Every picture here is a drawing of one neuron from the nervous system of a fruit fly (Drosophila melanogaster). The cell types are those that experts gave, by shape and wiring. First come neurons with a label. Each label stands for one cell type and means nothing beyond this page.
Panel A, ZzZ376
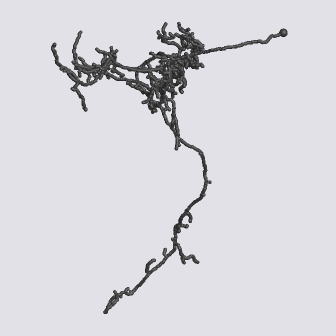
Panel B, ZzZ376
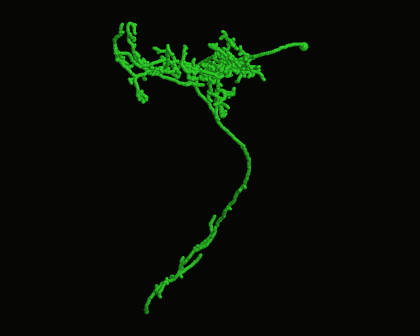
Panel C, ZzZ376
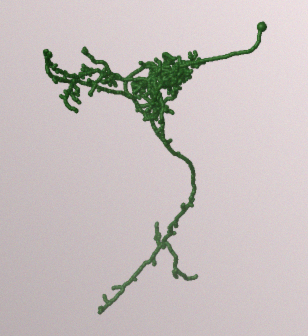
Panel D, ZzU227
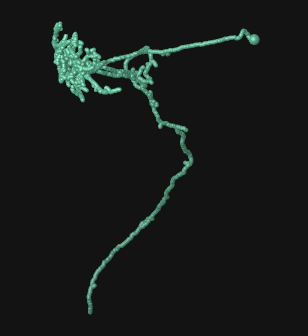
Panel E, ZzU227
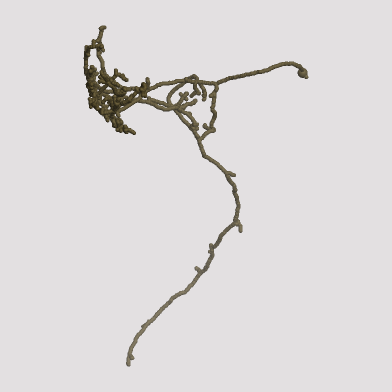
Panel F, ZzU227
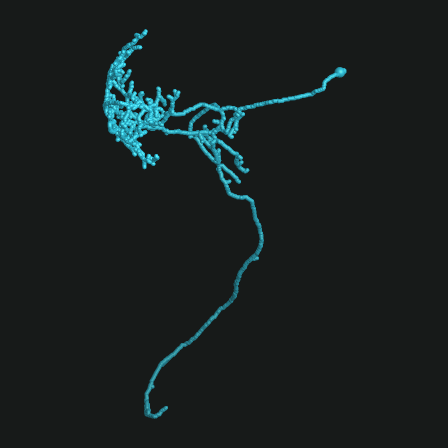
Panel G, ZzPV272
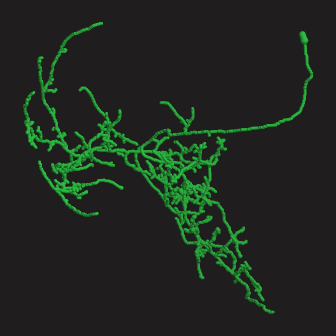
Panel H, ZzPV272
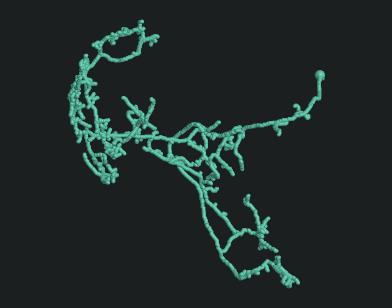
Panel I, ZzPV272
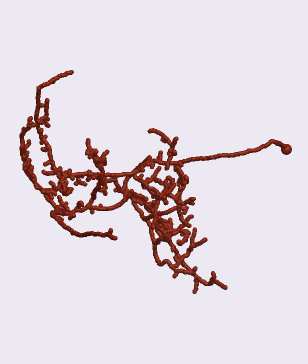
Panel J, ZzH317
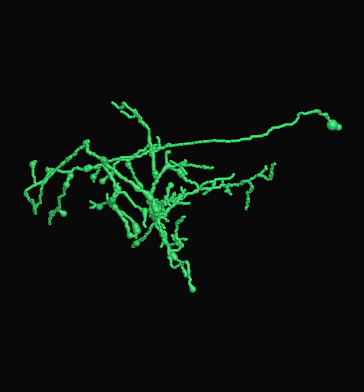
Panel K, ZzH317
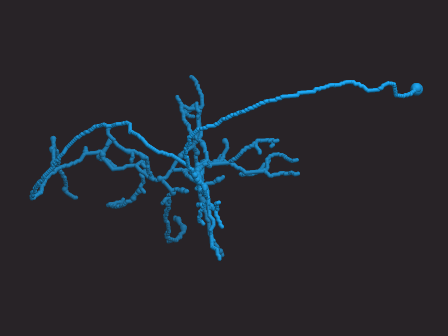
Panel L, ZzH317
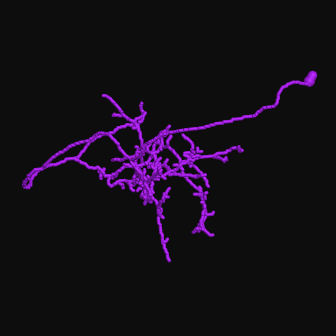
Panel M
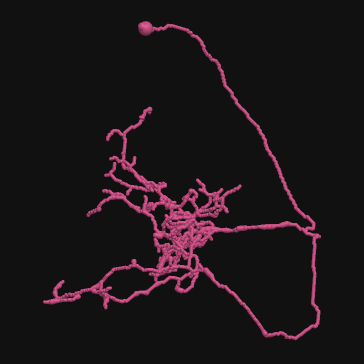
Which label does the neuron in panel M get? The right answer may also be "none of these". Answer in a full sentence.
It belongs to ZzH317.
